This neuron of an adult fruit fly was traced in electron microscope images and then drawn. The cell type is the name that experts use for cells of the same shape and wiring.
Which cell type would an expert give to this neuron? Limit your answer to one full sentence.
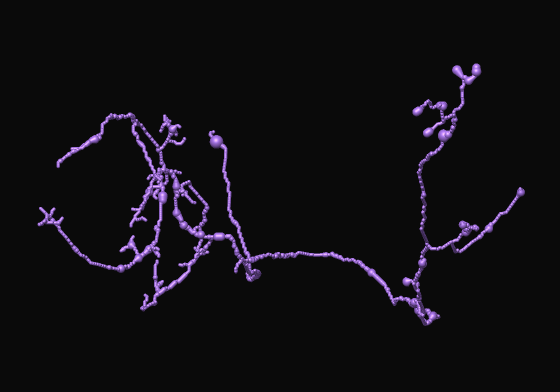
The cell type name IN07B087 applies to this neuron.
